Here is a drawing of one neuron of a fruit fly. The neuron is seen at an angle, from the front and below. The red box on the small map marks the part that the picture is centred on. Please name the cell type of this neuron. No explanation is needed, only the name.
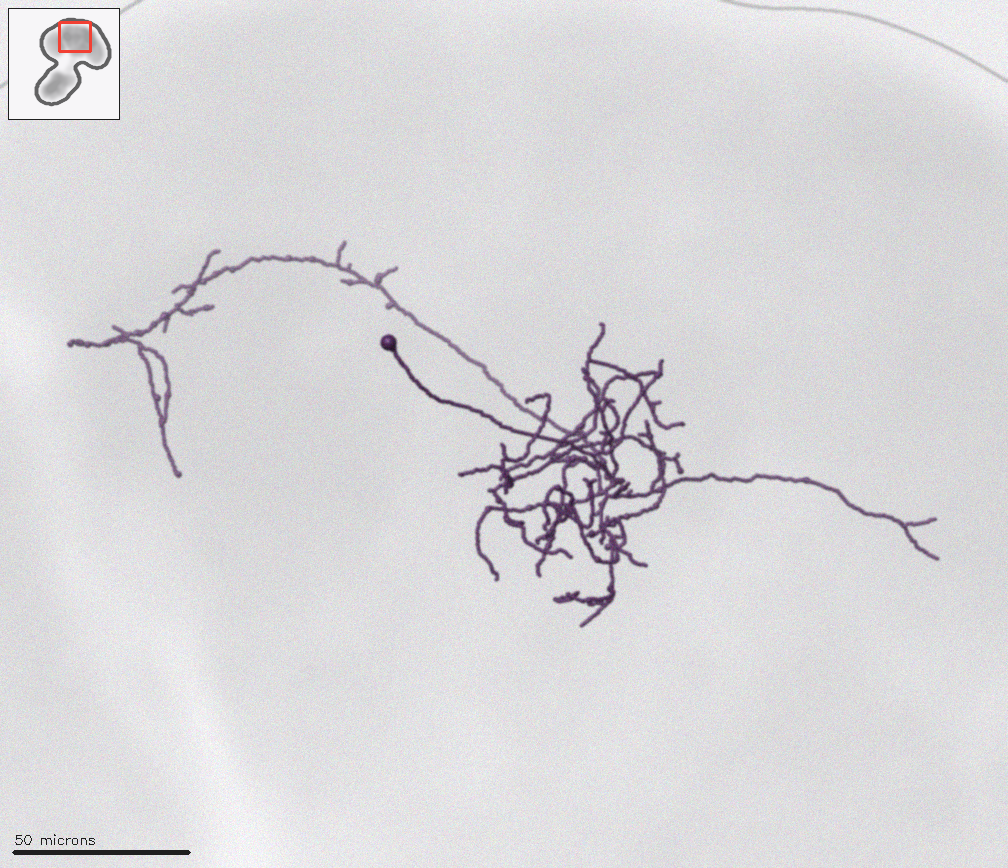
M_lPNm11B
